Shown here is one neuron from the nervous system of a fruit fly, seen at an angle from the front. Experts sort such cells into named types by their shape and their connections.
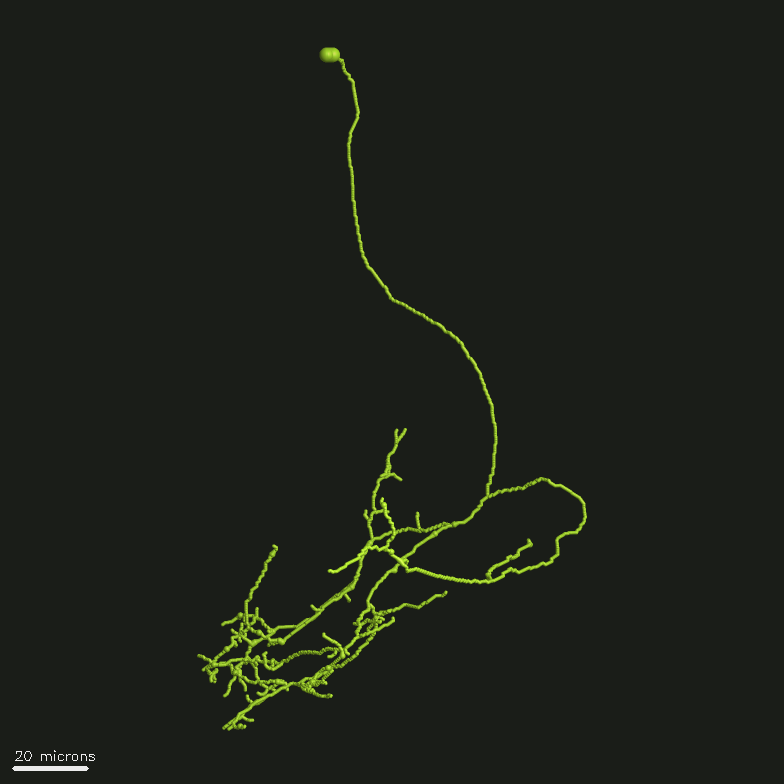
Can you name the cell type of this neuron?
IN23B091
